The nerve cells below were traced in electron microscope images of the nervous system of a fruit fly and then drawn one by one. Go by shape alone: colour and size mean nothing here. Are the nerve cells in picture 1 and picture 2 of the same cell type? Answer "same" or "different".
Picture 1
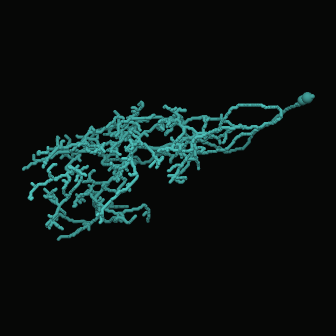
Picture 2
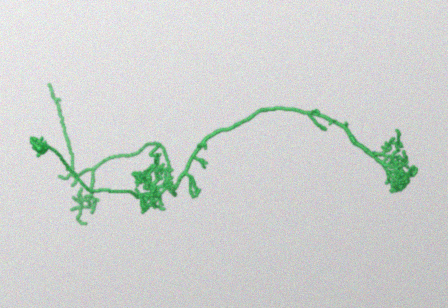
different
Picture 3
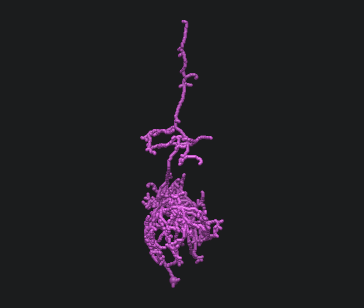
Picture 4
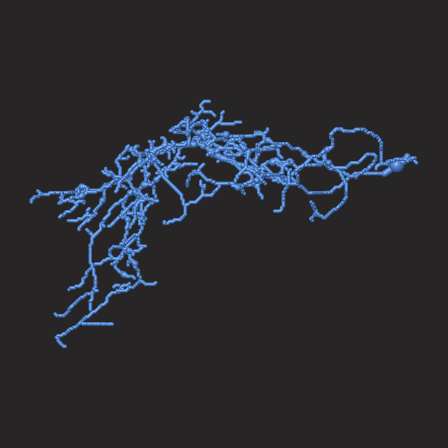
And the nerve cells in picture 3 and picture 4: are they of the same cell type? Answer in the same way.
different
